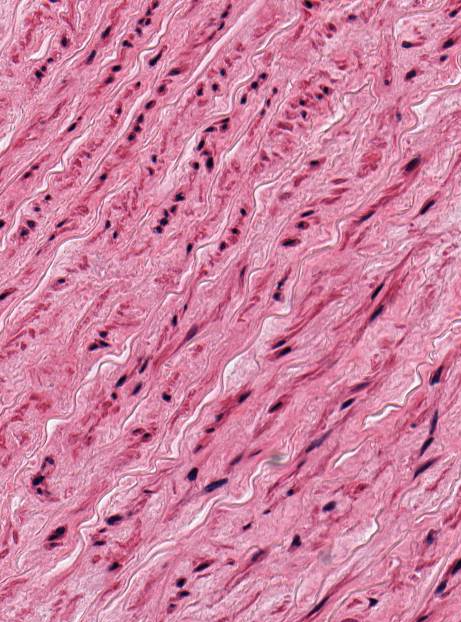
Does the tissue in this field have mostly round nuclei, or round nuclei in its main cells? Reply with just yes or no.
No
